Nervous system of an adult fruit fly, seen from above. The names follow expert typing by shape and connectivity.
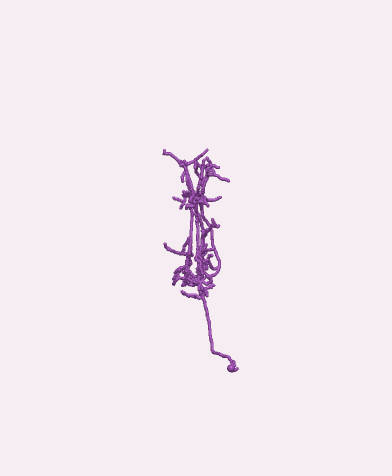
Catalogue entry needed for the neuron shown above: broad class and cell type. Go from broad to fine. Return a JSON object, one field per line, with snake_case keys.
{
 "broad_class": "nerve-cord intrinsic neuron",
 "cell_type": "INXXX146"
}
